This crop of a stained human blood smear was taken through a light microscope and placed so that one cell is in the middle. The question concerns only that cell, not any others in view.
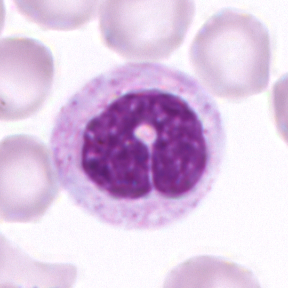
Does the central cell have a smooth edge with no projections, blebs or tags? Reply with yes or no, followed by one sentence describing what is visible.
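Yes. The cell has a smooth, round outline with no surface projections.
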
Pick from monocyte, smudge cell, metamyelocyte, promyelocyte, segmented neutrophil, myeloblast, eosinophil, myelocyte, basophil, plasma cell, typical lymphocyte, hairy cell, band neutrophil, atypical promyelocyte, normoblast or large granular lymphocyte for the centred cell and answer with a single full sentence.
The cell shown in the center of this light-microscope crop is a band neutrophil.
